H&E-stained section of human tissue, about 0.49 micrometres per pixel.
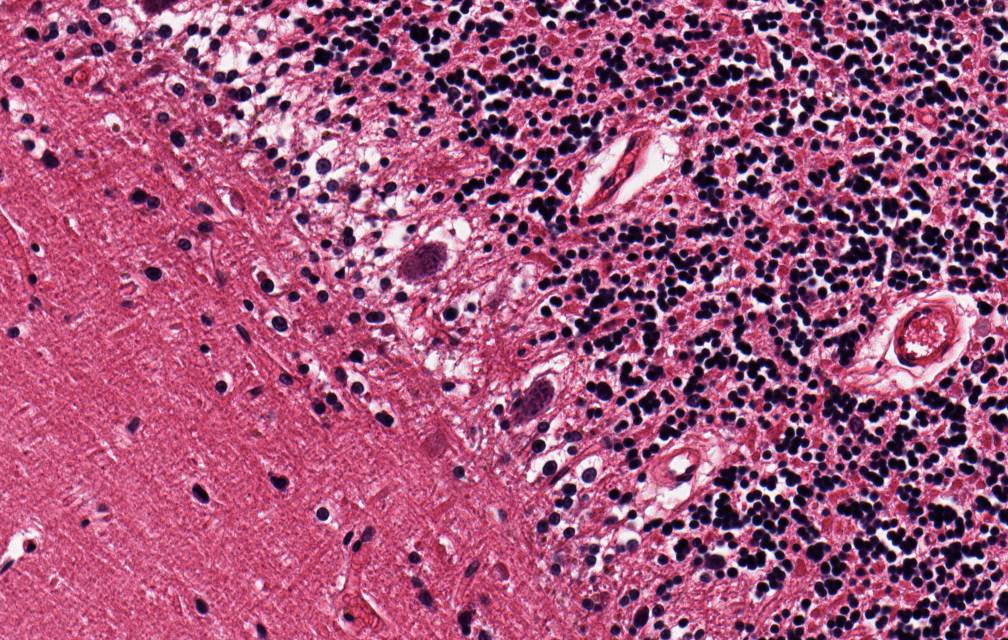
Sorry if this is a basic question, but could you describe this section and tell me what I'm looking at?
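On the right, small round darkly staining nuclei with scant visible cytoplasm are packed together. The pale left layer is finely fibrillar pink neuropil with scattered small nuclei. Along the border between the two sit two large neuron cell bodies with dense purple-staining cytoplasm. It's cerebellum.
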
